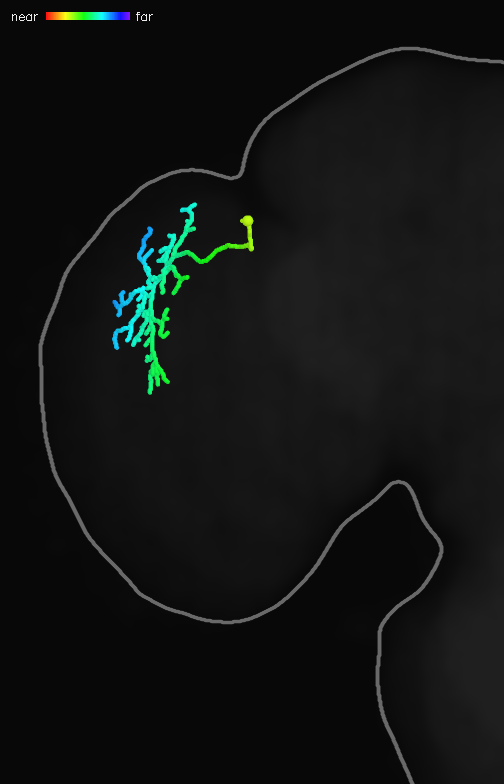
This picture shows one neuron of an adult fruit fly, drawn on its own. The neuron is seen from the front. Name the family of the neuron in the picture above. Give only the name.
Cm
